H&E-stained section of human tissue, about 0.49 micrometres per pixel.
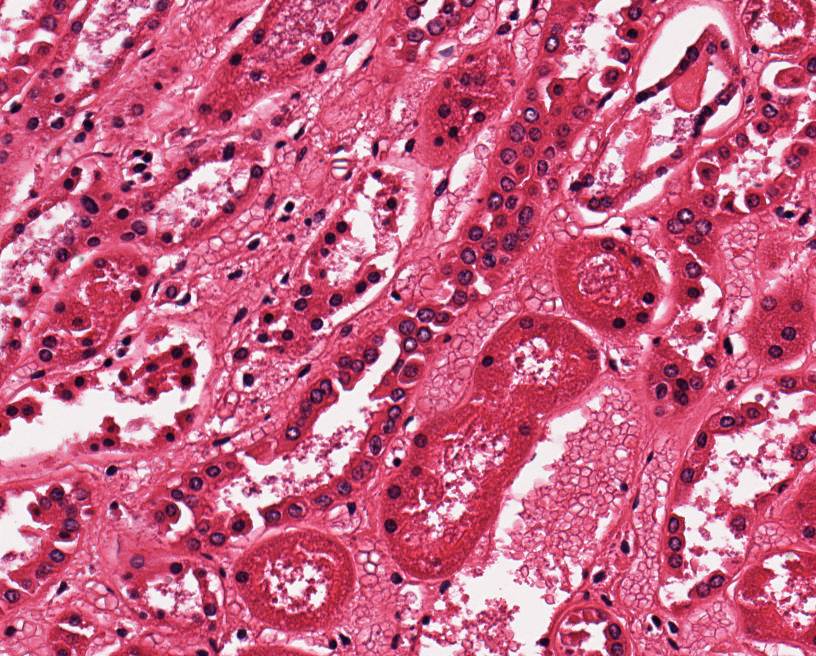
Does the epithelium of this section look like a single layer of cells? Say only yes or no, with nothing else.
Yes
